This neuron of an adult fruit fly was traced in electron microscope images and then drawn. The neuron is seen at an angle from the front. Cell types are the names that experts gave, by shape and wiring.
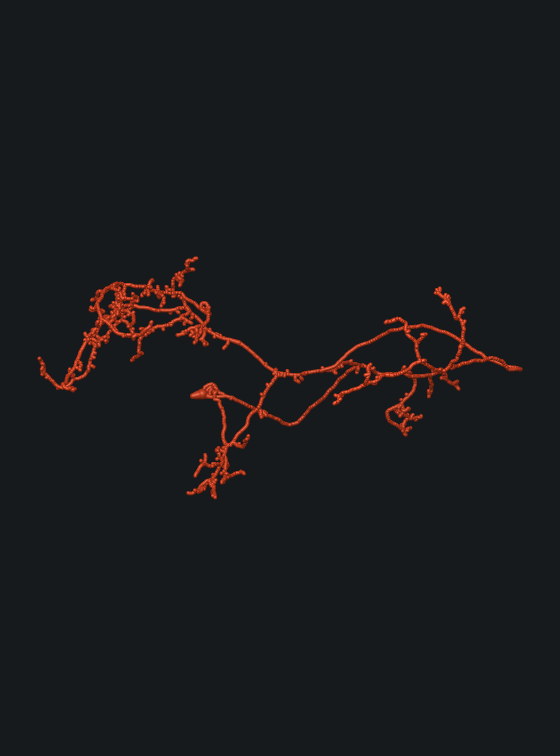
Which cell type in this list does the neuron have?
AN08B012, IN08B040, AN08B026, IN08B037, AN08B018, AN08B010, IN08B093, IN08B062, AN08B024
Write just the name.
IN08B037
